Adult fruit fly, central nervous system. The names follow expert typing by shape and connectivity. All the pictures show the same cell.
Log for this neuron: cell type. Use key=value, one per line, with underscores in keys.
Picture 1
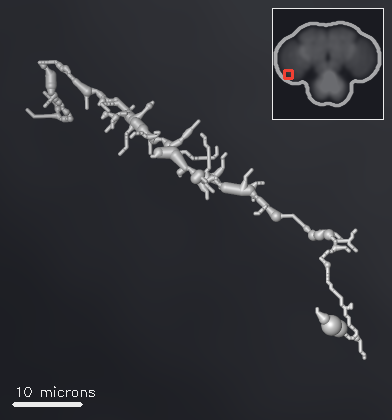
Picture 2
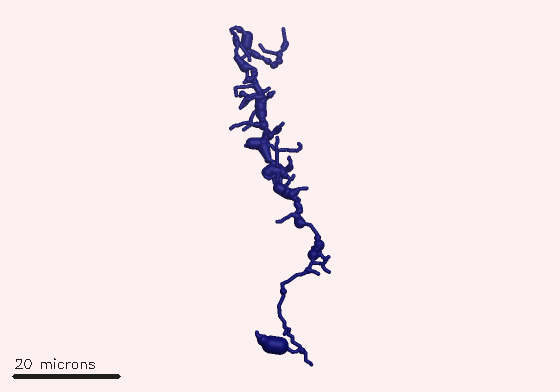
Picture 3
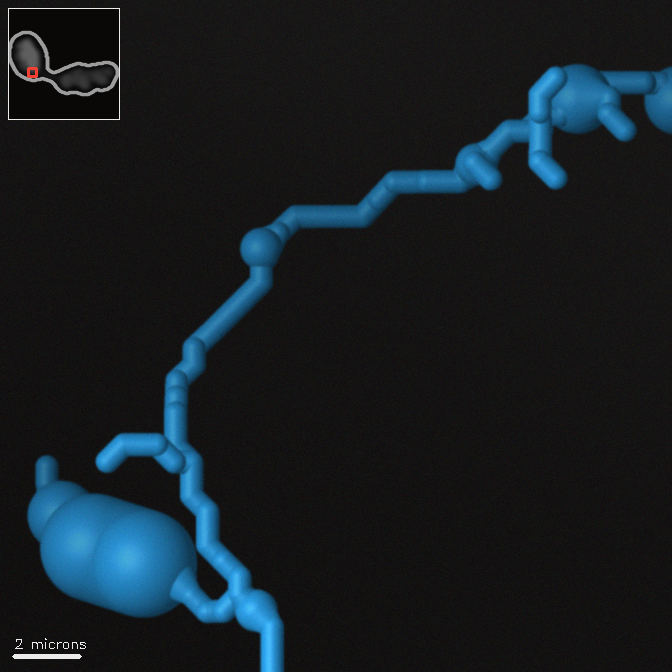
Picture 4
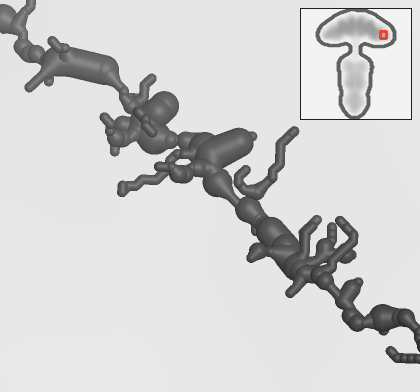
cell_type=Dm3b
